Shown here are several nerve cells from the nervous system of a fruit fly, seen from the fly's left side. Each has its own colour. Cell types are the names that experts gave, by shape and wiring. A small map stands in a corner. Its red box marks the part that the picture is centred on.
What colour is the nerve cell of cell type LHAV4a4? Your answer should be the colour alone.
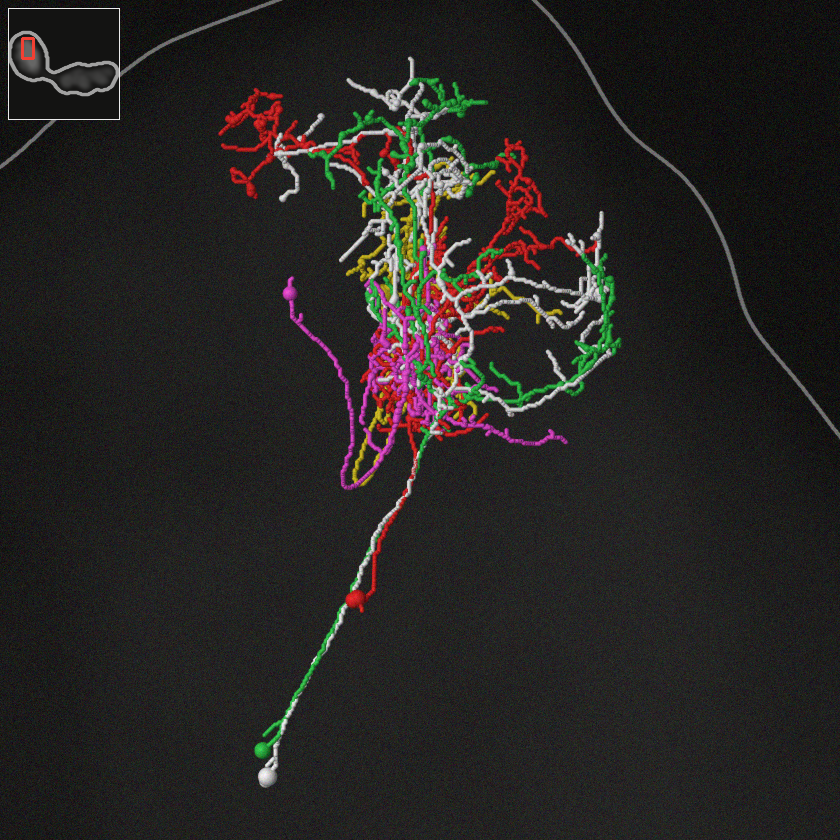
magenta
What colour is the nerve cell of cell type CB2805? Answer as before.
white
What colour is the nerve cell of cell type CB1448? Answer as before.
green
